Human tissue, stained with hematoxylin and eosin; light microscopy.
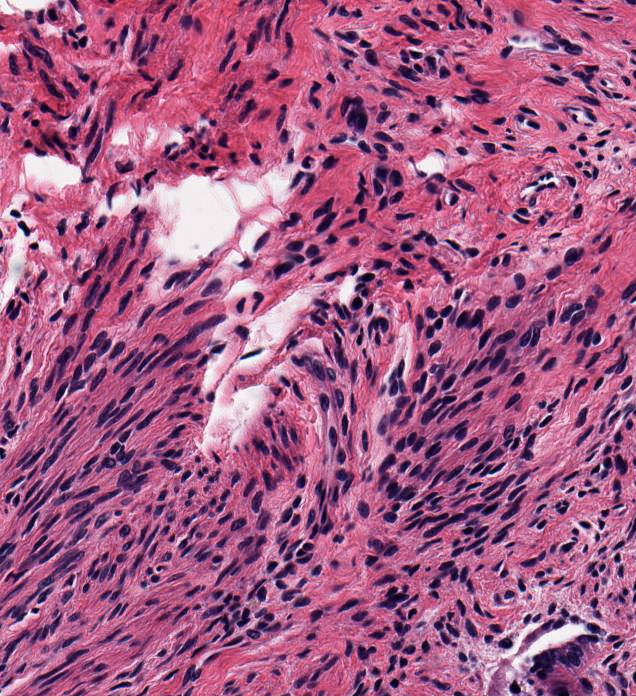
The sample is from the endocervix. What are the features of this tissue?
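In arrangement, the whole field is made of spindle cells gathered into fascicles running in varying directions. In nuclear detail, these cells show elongated, darkly stained nuclei. In cytoplasm, they are pink, with indistinct cell borders. As for other structures, neither epithelium nor glands are present anywhere in the field.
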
